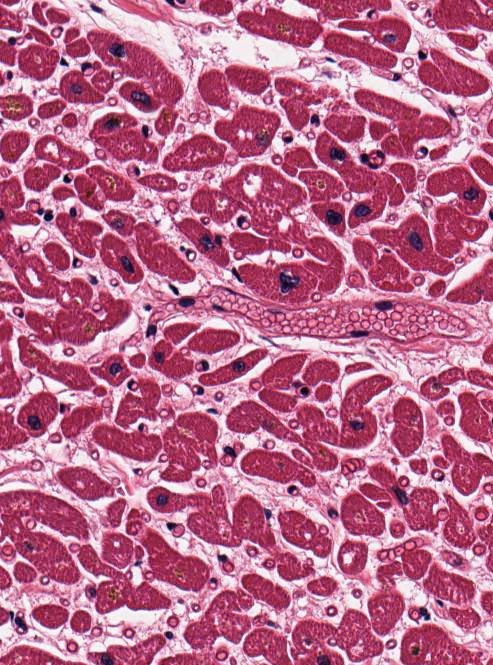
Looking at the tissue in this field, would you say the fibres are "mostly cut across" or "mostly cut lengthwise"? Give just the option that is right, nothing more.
Mostly cut across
